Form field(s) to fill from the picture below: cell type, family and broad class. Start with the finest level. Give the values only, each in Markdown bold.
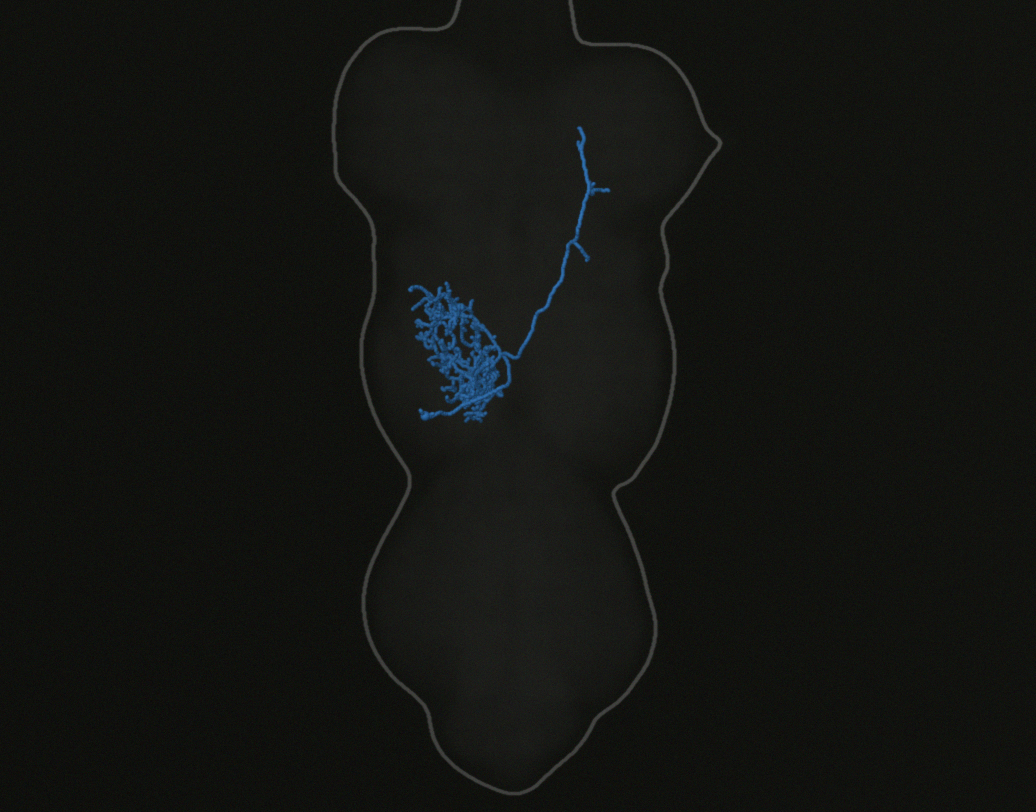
**IN23B028**, **hemilineage 23B**, **nerve-cord intrinsic neuron**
